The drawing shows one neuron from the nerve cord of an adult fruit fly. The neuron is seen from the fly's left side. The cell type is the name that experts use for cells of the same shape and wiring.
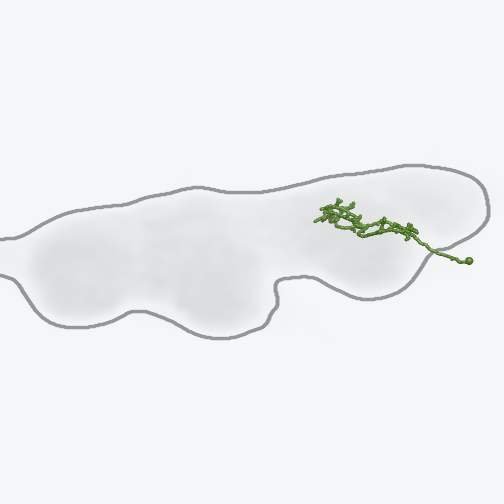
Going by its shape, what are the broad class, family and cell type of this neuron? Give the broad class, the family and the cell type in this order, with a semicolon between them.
nerve-cord intrinsic neuron; hemilineage 21A; IN21A071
